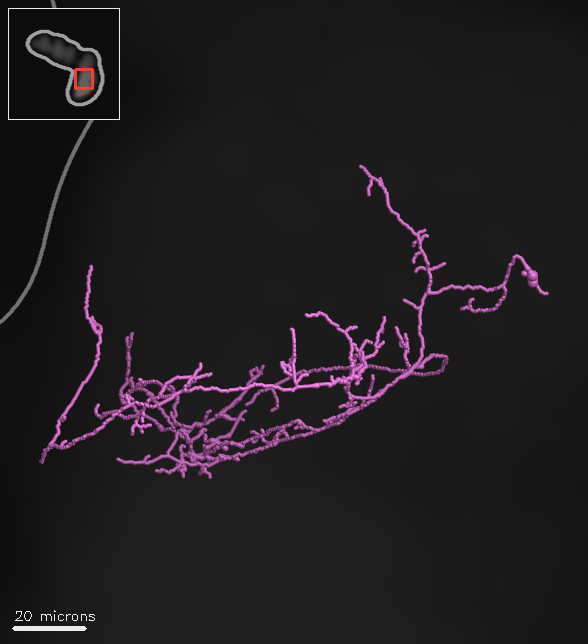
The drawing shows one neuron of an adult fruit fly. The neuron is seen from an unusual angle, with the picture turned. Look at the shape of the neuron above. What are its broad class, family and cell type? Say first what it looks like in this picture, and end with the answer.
It lies in the brain. The cell body can be seen on the right of the picture. By the scale bar it is about 140 microns wide in this view. It is a central-brain intrinsic neuron. Its family is hemilineage SLPa&l1_anterior. It is of cell type CL087.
